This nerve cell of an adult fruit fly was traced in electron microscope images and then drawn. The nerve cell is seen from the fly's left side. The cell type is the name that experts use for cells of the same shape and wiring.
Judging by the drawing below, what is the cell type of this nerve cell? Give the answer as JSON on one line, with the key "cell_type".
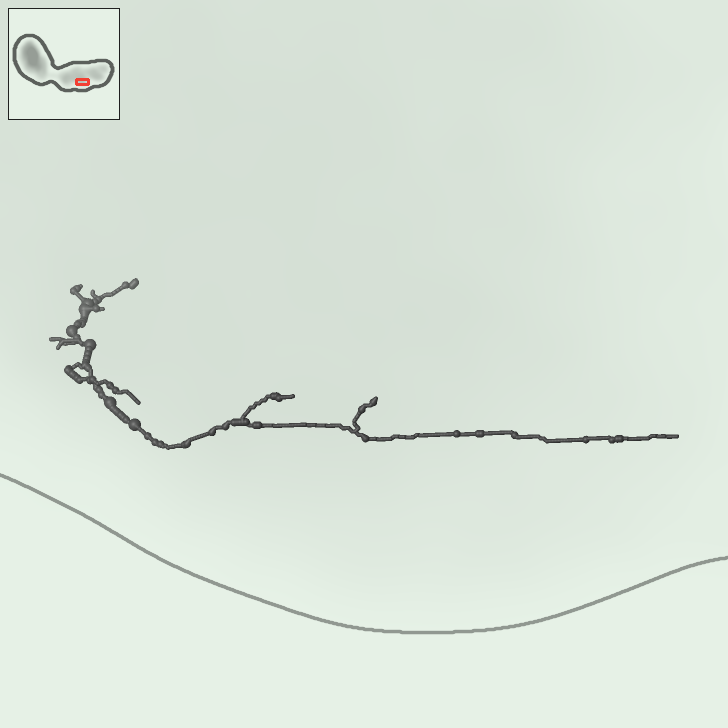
{"cell_type": "SNta31"}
